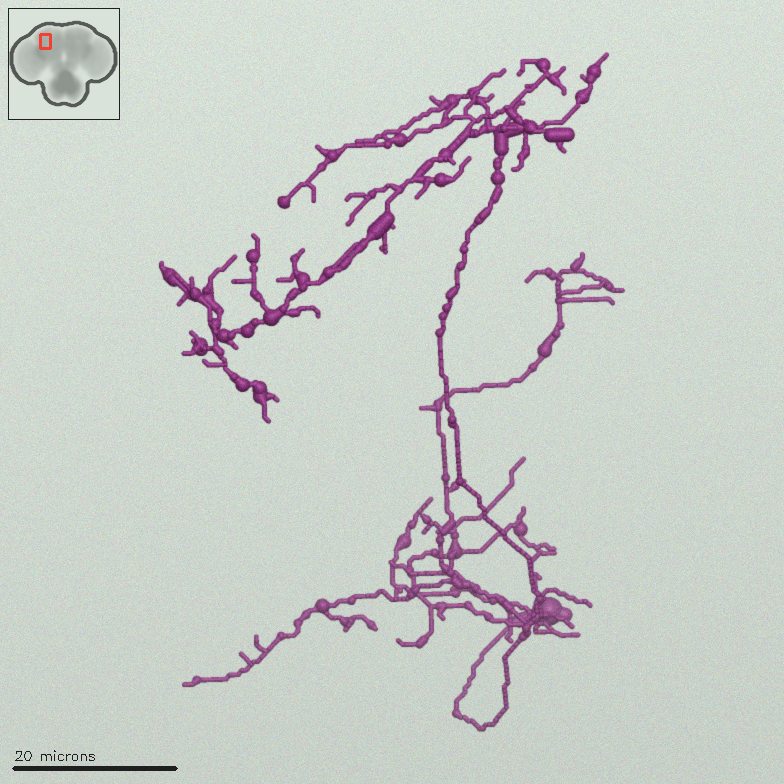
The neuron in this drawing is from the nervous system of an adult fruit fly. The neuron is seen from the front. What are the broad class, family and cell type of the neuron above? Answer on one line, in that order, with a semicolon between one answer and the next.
central-brain intrinsic neuron; hemilineage DL1_ventral; AOTU060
